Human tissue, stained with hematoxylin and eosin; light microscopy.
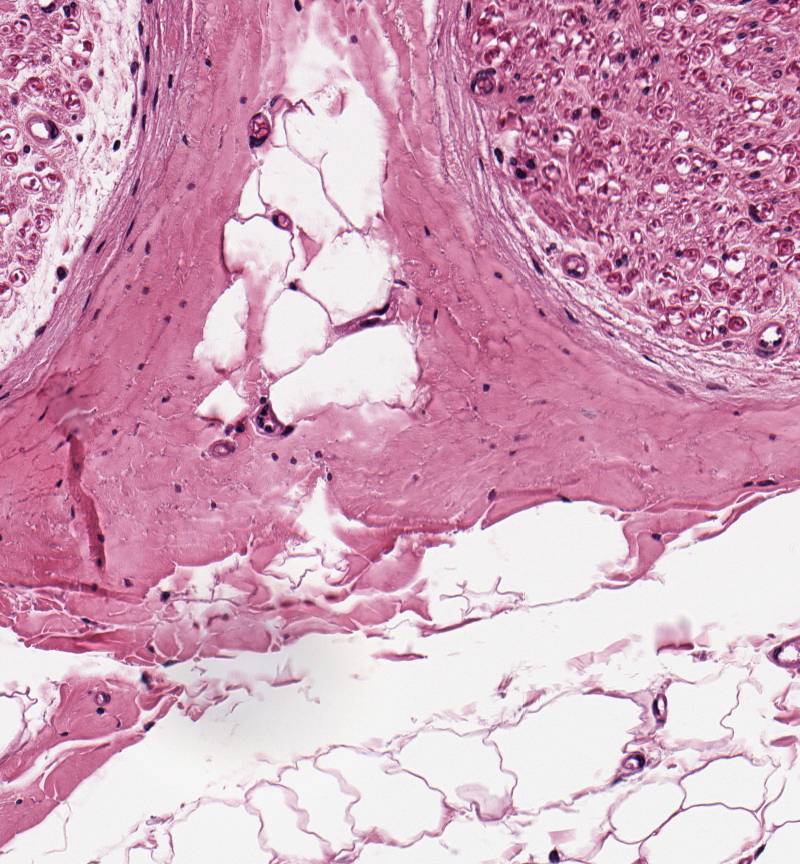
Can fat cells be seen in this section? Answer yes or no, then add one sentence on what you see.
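Yes. A small cluster of empty polygonal fat cells sits in the upper middle of the field, within the dense collagen between the two bundles.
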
